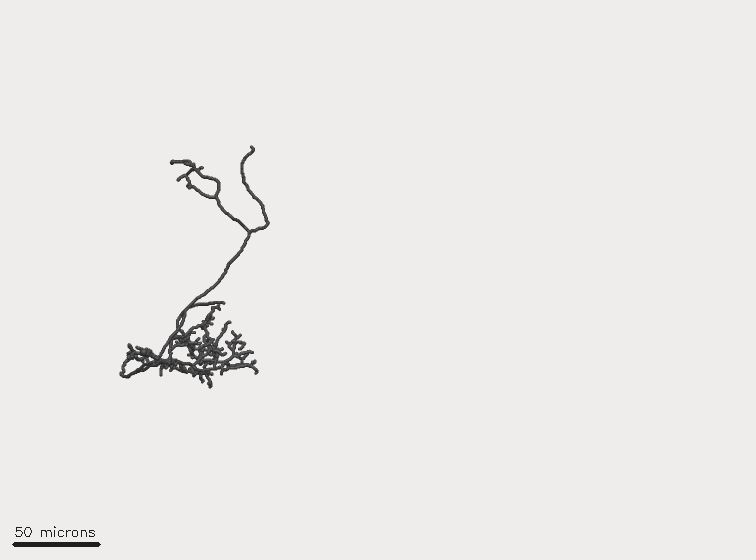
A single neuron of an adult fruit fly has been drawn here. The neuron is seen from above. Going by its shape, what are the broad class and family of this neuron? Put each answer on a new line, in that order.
central-brain intrinsic neuron
hemilineage VLPd&p1_posterior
